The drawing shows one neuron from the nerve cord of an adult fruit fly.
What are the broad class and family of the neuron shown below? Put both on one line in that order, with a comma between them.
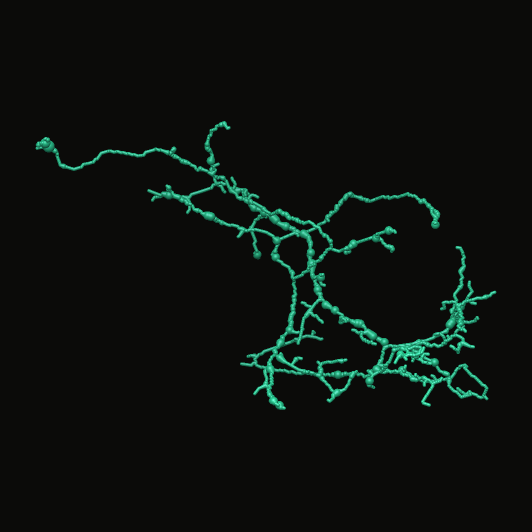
nerve-cord intrinsic neuron, hemilineage 20A.22A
